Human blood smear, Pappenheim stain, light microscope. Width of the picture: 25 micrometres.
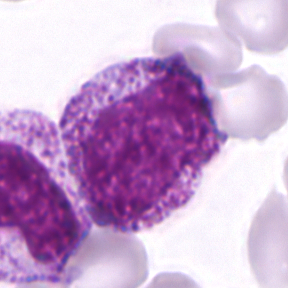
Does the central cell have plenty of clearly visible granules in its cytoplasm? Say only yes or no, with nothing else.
Yes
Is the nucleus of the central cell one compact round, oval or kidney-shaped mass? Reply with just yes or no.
Yes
